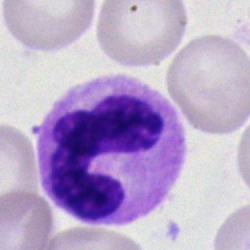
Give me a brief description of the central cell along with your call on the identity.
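Horseshoe-shaped and unsegmented, the nucleus forms a curved band whose open side faces to the right. Its chromatin is dark purple and coarsely clumped. Cytoplasm is plentiful and pale pinkish-lilac. This is a band neutrophil.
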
